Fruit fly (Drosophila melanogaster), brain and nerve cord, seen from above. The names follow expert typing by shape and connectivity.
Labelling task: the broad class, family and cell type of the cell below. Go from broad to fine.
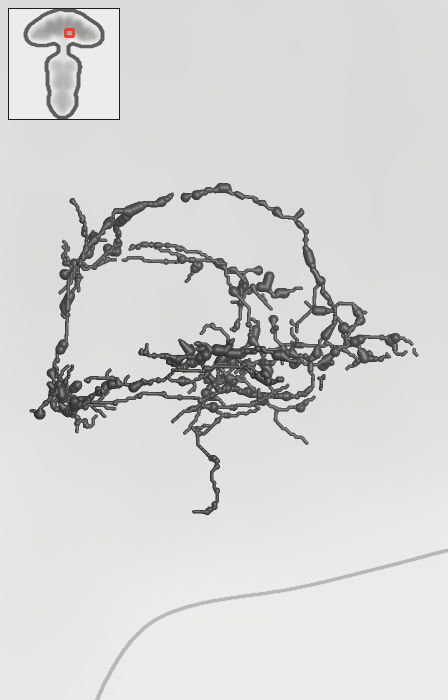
central-brain intrinsic neuron; hemilineage DM1_antero_ventral; PS117_b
